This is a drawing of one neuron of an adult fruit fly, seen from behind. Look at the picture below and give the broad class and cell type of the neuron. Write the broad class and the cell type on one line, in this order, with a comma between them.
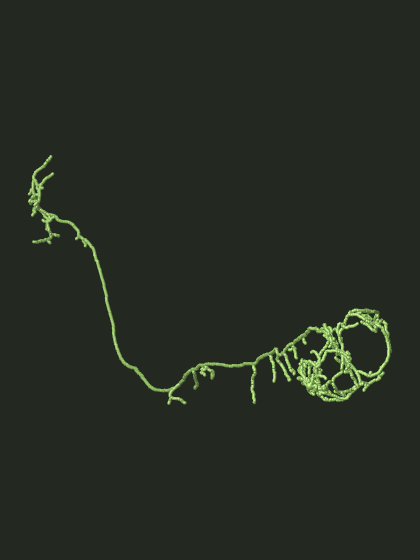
ascending neuron, ANXXX254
